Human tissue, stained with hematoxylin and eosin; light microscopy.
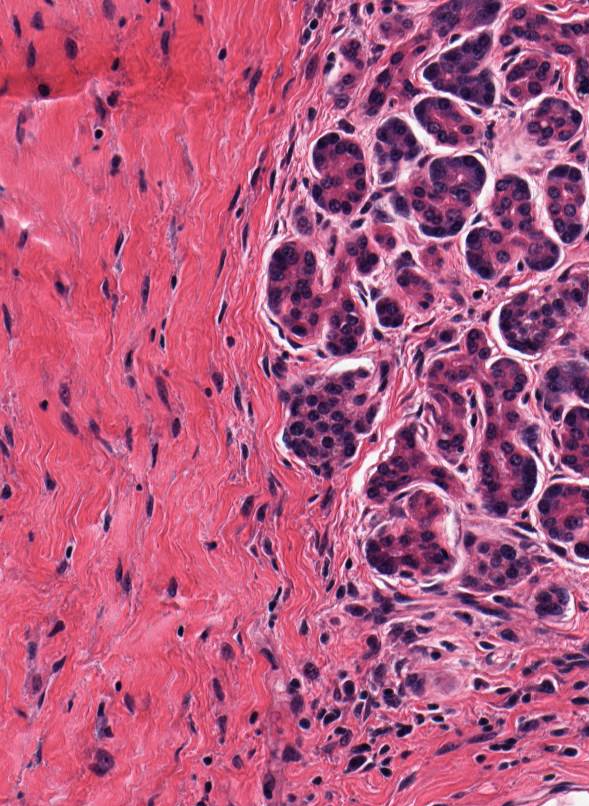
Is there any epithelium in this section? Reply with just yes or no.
Yes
